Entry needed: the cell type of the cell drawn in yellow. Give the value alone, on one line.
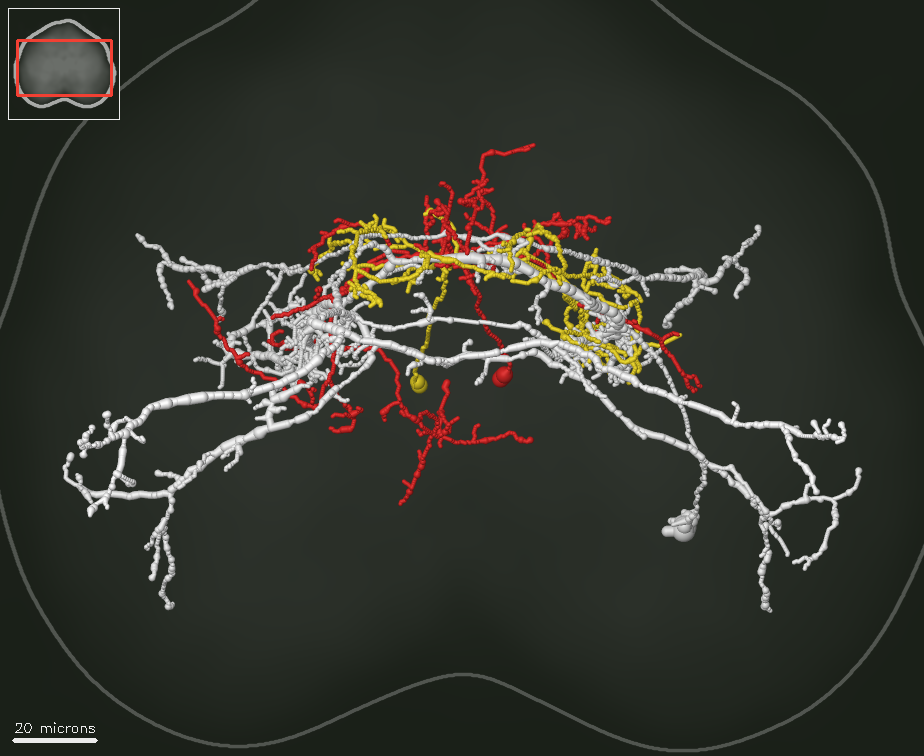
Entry: IN12B087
